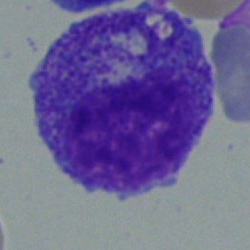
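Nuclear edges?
Blurred by granules lying over the nucleus.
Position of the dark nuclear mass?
Fills the lower half of the cell; pale, clear patches lie above.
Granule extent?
Right out to the cell edge all round.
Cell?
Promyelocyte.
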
